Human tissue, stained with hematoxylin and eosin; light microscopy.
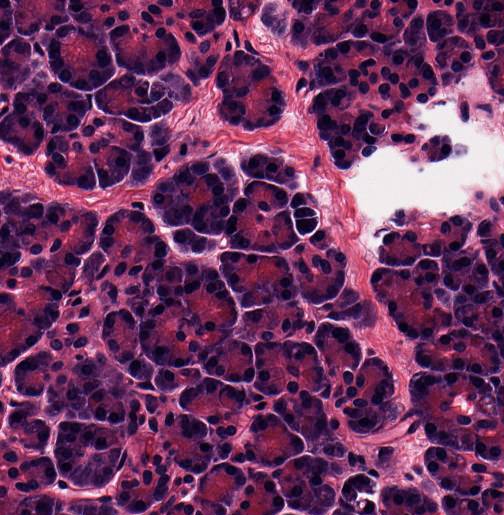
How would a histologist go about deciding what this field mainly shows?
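Exocrine pancreas is the main tissue here. Closely packed rounded acini fill the field, grouped into lobules by thin pink septa. The acinar cells are two-toned, pink-red and granular toward each acinar centre and purple at the base, with round dark nuclei at the outer edge.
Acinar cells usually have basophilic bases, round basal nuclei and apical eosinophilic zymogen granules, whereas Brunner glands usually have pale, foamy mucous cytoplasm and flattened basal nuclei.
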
